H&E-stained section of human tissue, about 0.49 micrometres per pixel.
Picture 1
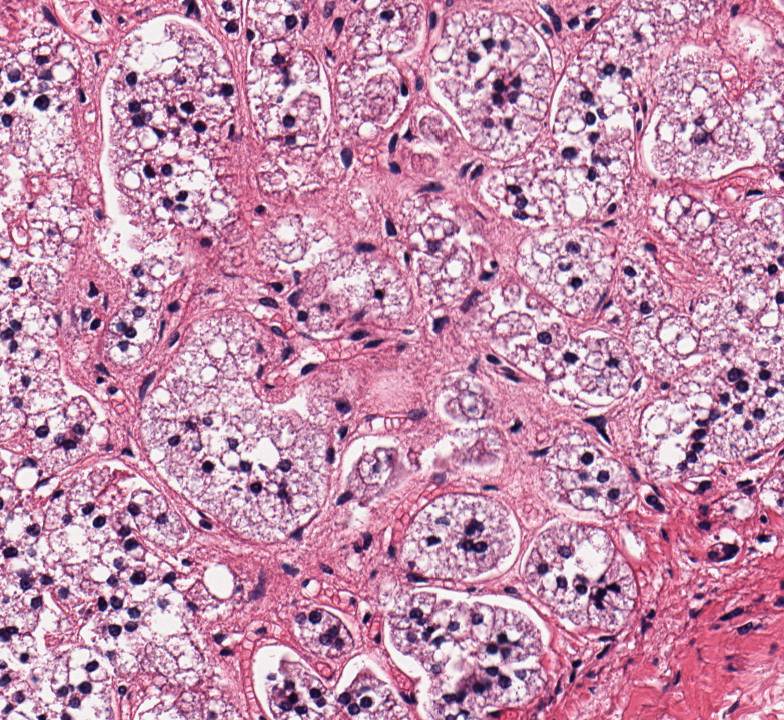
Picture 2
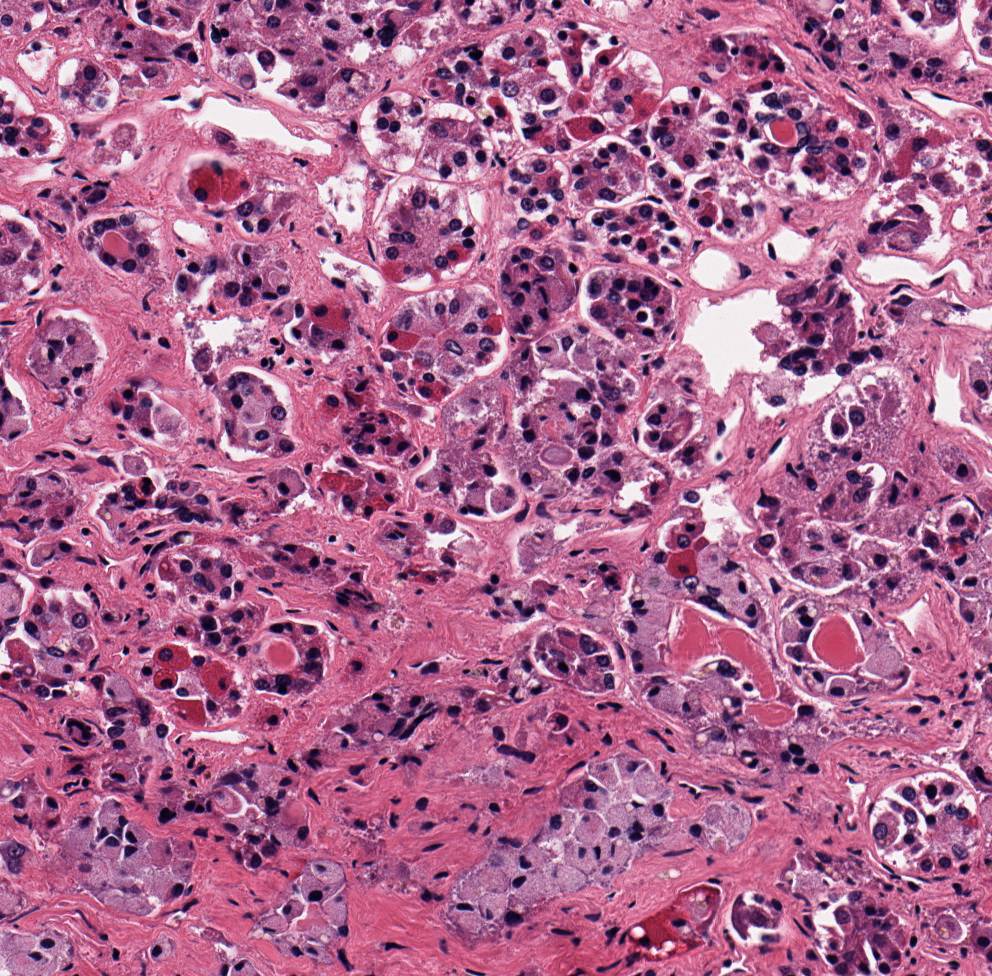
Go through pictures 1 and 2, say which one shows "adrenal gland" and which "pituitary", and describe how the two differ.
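That first one's the adrenal gland, and the second's the pituitary. In the adrenal gland, the nest cells have pale cytoplasm full of small clear vacuoles, and the pink septa between nests carry scattered elongated spindle-shaped nuclei. The pituitary has polygonal cells in rounded nests and clusters set in fibrous stroma, many with abundant granular pink-purple cytoplasm, and many nests are rimmed by a thin clear cleft where they've pulled away from the stroma. Both show small, round, dark nuclei in the nest cells.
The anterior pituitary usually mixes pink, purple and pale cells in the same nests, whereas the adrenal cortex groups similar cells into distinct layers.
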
